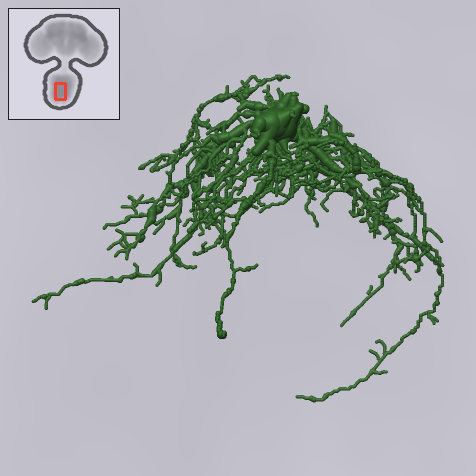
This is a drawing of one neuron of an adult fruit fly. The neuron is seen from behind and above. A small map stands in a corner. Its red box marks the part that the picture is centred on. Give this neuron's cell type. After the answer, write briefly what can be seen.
Its cell type is MNad11. This is a motor neuron of the nerve cord. The picture shows dozens of branch ends. In this view it is wider than it is tall.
